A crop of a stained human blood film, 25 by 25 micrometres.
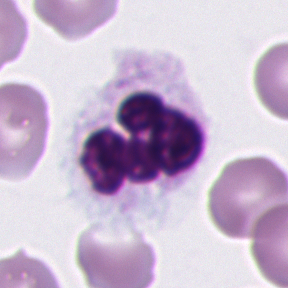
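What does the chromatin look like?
Dark purple, and densely clumped.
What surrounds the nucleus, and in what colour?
A wide rim of very pale lilac cytoplasm, with fine, faint lilac granules scattered through it.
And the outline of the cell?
Irregular and ragged.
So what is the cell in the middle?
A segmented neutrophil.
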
